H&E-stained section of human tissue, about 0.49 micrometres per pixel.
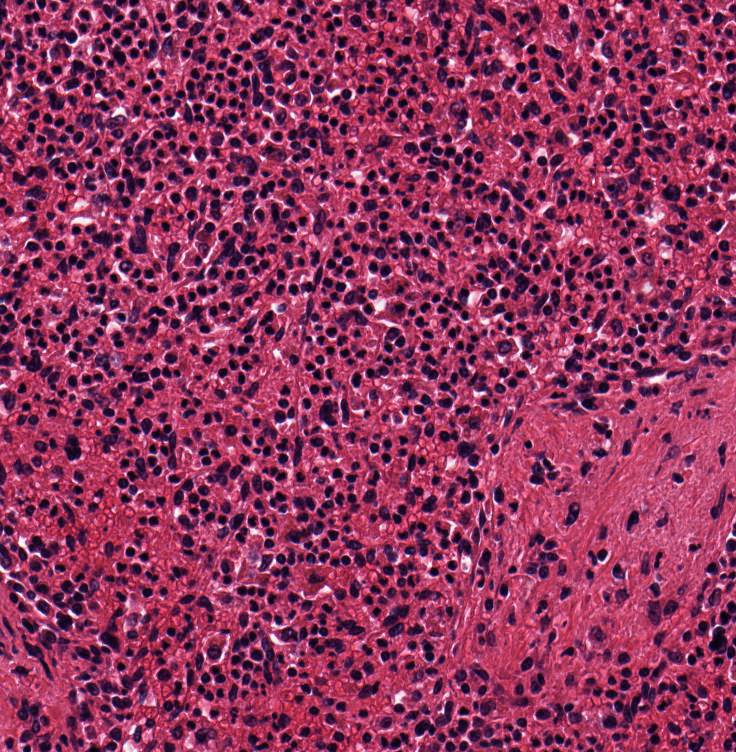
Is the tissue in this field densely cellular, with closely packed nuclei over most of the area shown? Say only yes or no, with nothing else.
Yes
